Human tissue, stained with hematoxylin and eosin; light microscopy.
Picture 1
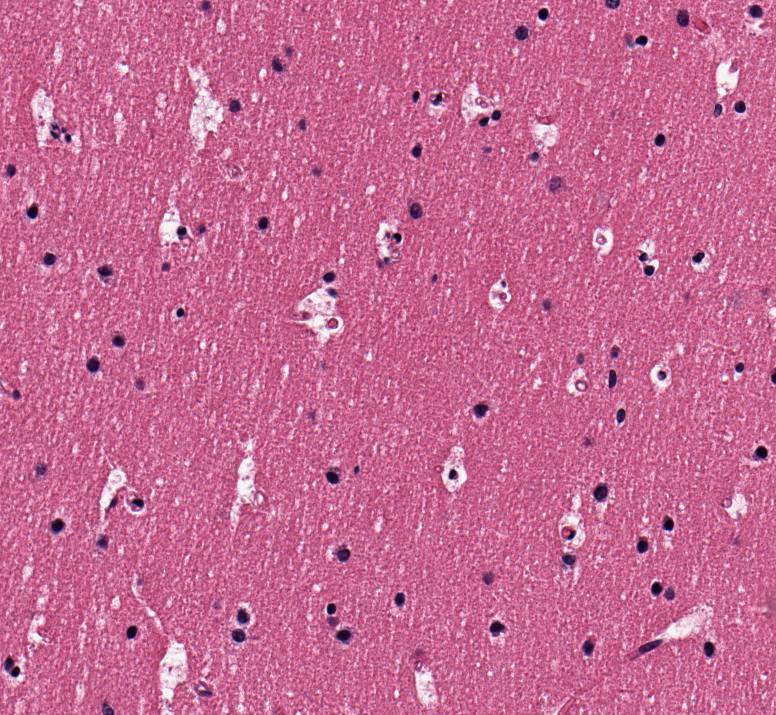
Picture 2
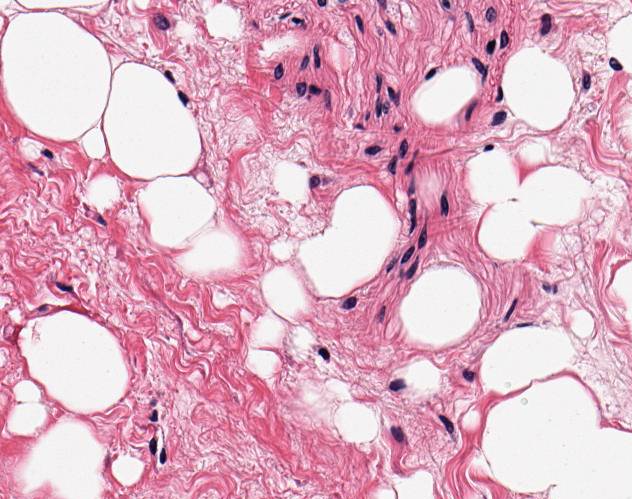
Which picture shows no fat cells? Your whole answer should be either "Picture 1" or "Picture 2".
Picture 1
